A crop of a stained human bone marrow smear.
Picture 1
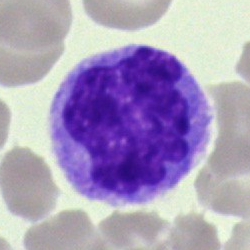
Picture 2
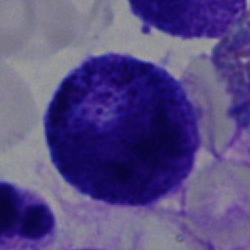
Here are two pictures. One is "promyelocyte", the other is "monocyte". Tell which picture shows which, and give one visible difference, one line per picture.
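Picture 1 shows a monocyte: No distinct granules can be seen in the cytoplasm.
Picture 2 shows a promyelocyte: Coarse granules crowd the whole cell.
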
